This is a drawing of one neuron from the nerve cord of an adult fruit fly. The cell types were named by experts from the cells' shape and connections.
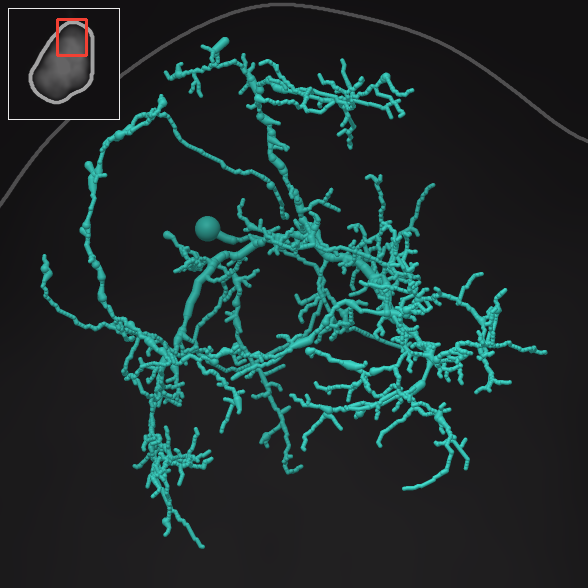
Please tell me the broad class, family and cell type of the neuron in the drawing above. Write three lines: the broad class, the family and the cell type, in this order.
nerve-cord intrinsic neuron
hemilineage 03A
IN03A066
